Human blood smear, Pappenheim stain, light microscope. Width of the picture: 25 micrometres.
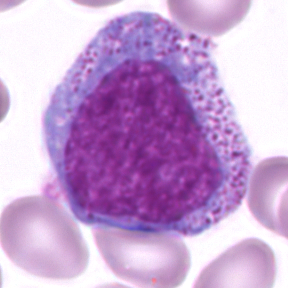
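Promyelocyte: the nucleus is a single unlobed mass about 14 micrometres across, and its chromatin strikes me as finely stippled rather than gathered into coarse dark clumps. Dark purple granules lie in the cytoplasm, and I notice they are densest on the right side of the cell.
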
